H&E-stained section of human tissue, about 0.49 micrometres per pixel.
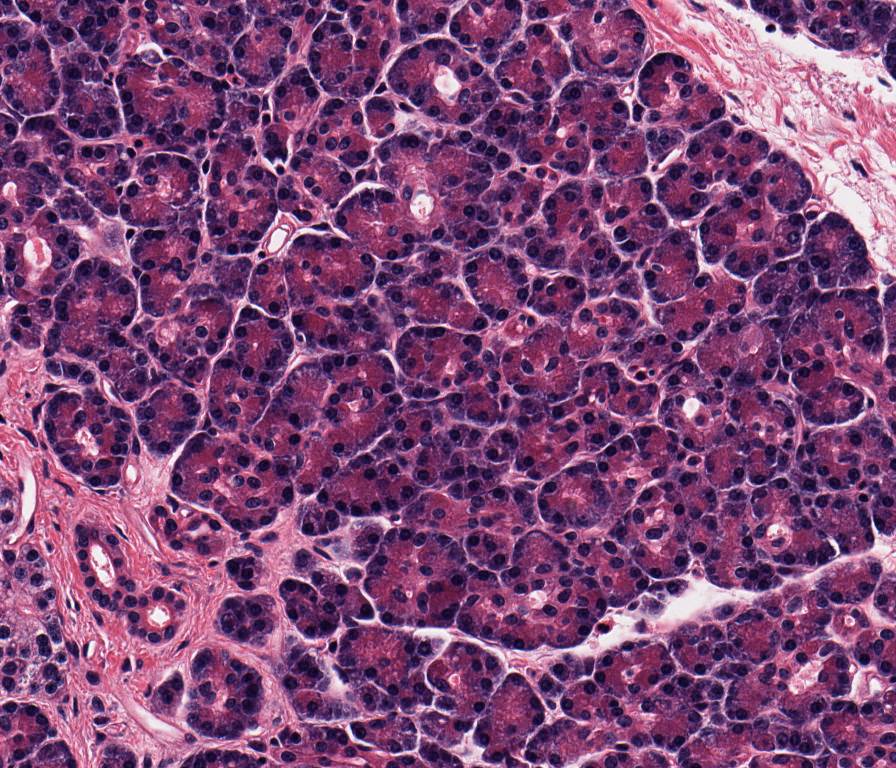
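Pancreas. Look first at how closely packed rounded acini fill the field, gathered into lobules by thin fibrous septa. The acinar cells keep their round dark nuclei at the base, toward the acinus edge. Now follow their cytoplasm: deep pink and granular toward the apex, more purple toward the base. In the upper right corner lies a band of pink collagenous connective tissue.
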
